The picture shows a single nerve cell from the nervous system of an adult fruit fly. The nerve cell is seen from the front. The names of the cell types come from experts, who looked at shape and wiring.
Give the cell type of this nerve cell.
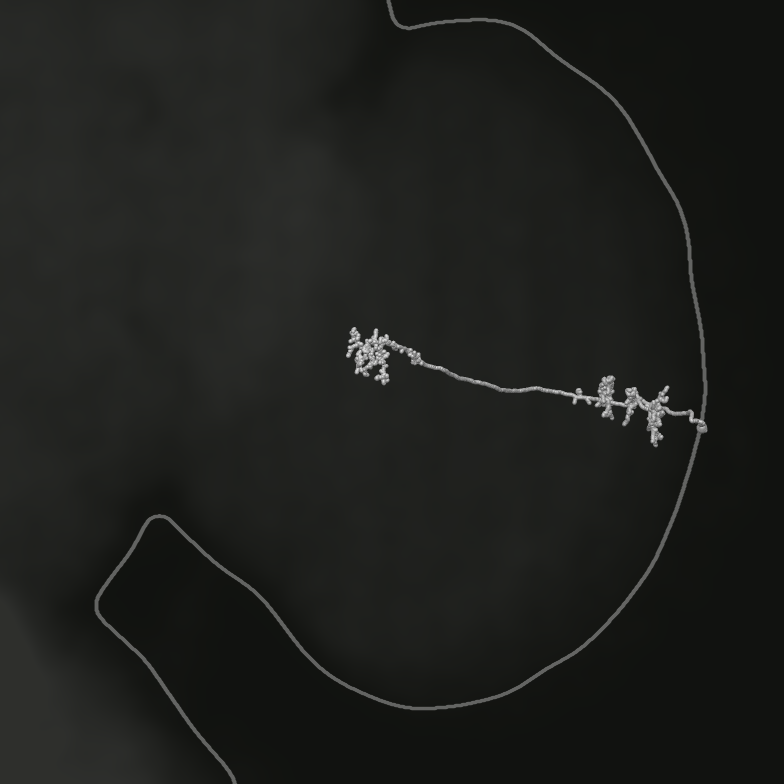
Tm5Y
